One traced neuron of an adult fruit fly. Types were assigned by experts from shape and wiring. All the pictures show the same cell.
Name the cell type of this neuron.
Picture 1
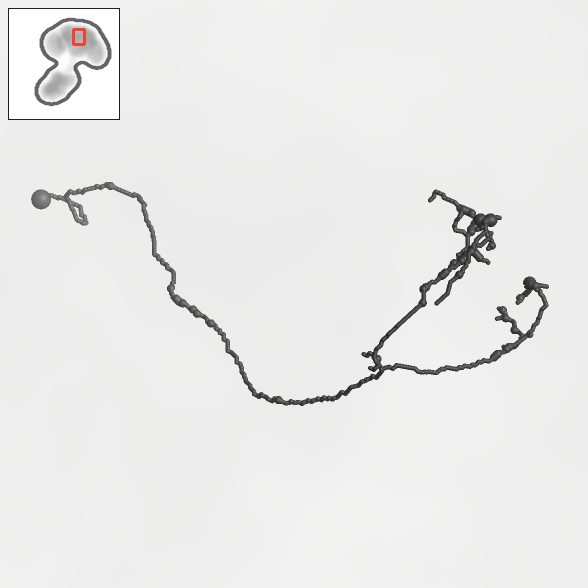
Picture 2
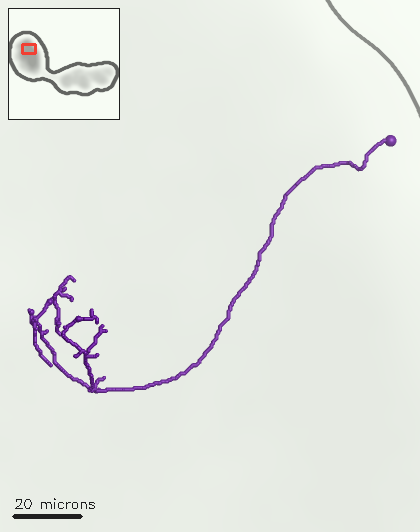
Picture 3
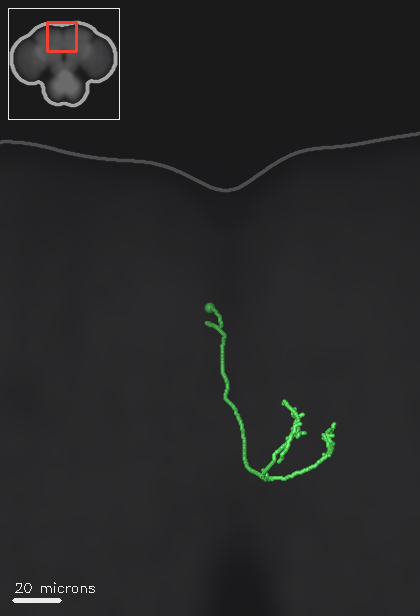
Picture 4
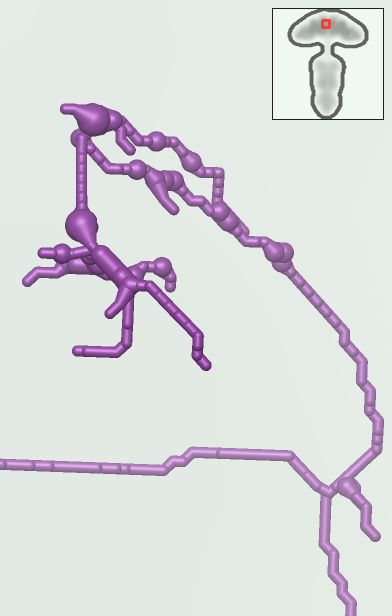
vDeltaM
